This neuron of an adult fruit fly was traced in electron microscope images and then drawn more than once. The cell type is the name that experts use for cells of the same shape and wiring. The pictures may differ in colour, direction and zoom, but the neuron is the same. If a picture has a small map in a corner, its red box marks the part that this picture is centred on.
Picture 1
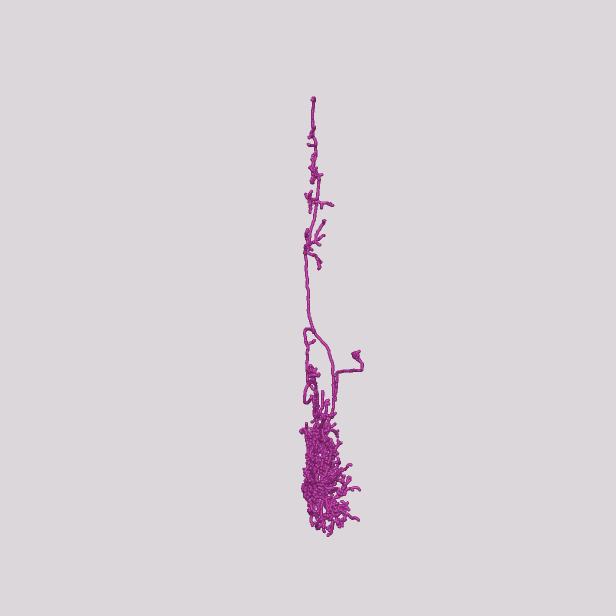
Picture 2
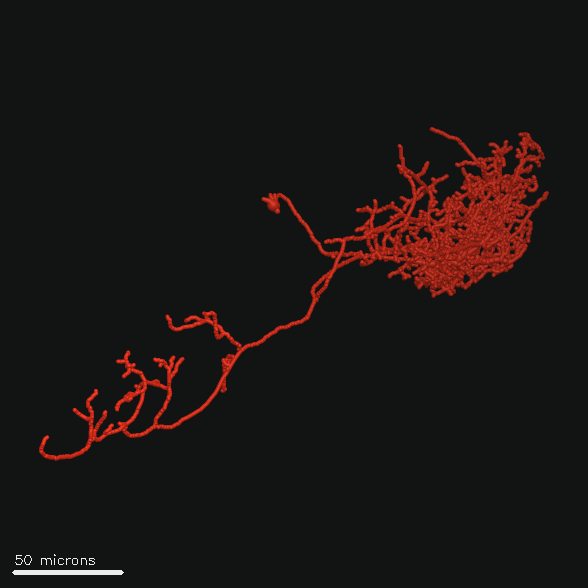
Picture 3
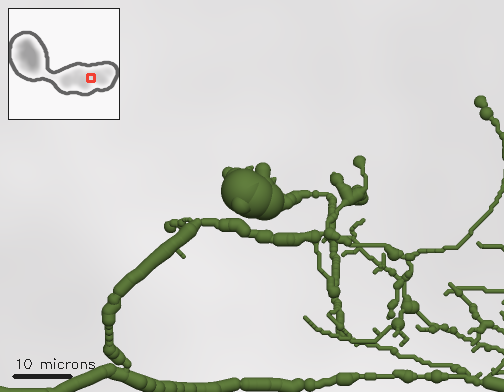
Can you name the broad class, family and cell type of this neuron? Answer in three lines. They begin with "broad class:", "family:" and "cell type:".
broad class: nerve-cord intrinsic neuron
family: hemilineage 17A
cell type: IN17A013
